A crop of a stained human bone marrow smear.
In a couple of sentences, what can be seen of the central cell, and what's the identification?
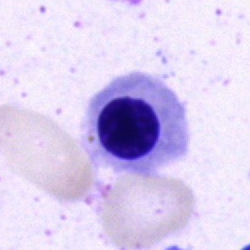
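First, the outline is irregular, with slightly angular edges. Second, the nucleus lies off-centre, toward the left side of the cell. Third, no nucleoli are visible in the nucleus. Fourth, the cytoplasm is pale lilac-blue. Last, the name: erythroblast.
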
